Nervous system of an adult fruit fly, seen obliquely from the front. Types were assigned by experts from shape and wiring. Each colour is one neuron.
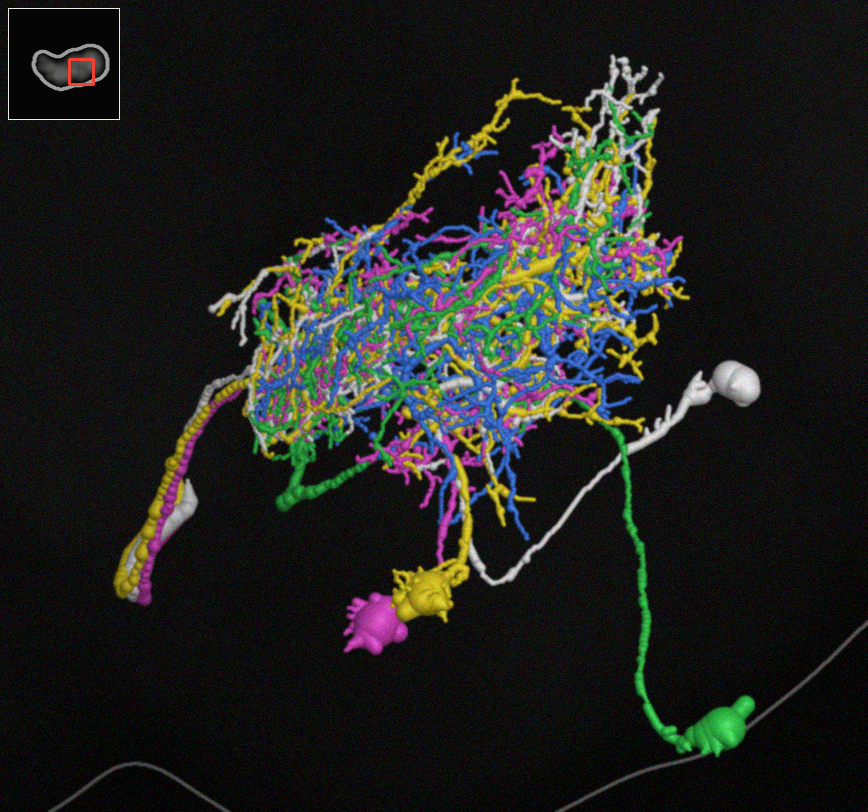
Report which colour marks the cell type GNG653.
magenta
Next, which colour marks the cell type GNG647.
green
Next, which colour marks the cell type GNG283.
white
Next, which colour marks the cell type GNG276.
yellow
